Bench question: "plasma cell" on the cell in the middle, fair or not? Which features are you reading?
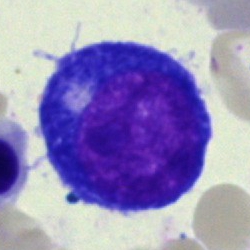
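Chromatin: finely textured and purple rather than coarsely clumped, which goes against plasma cell.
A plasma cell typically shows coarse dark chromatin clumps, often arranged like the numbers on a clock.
Cytoplasm: a deep blue rim around the nucleus, widest on the upper left side, which goes with plasma cell.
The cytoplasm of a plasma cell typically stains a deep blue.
Pale patch: one lies in the cytoplasm at the upper left edge of the nucleus, which also goes with plasma cell.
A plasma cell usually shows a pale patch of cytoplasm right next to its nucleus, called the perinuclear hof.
Also seen: a round outline, no distinct granules, and thin hair-like projections from the upper left part of the surface. Verdict: despite the cytoplasm, the fine chromatin speaks against plasma cell, and the cell is a proerythroblast.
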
